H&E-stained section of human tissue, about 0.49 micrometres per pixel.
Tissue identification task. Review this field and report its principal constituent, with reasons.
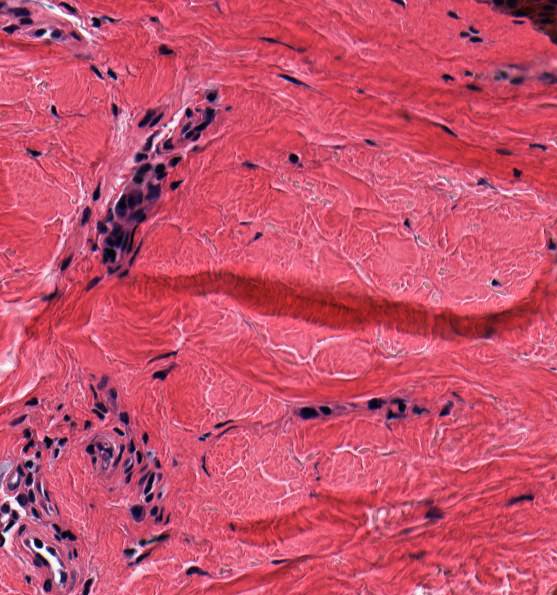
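Dermis. Closely packed bundles of strongly eosinophilic fibres, separated by thin pale lines, fill the field. Scattered nuclei mostly small, dark, elongated.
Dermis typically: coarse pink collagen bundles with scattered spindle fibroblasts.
A narrow band of crowded dark nuclei runs obliquely through the upper left. No epithelium or fat cells present.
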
